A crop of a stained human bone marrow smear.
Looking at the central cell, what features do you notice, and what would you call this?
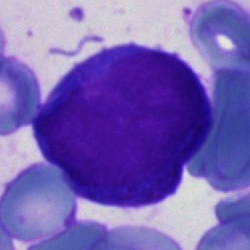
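The central cell consists almost entirely of nucleus, with very little cytoplasm visible. Its chromatin is dense and evenly dark, without distinct clumps. No nucleolus can be made out, and no vacuoles are visible in the cell. This cell is a blast.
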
